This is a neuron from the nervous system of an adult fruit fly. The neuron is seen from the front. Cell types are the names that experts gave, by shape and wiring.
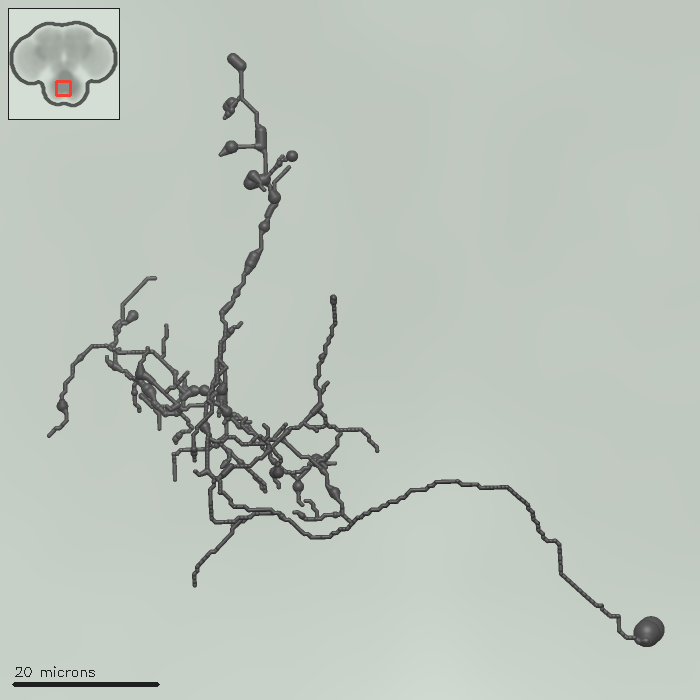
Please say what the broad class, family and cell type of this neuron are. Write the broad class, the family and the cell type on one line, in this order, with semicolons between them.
nerve-cord intrinsic neuron; hemilineage 14A; IN14A114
